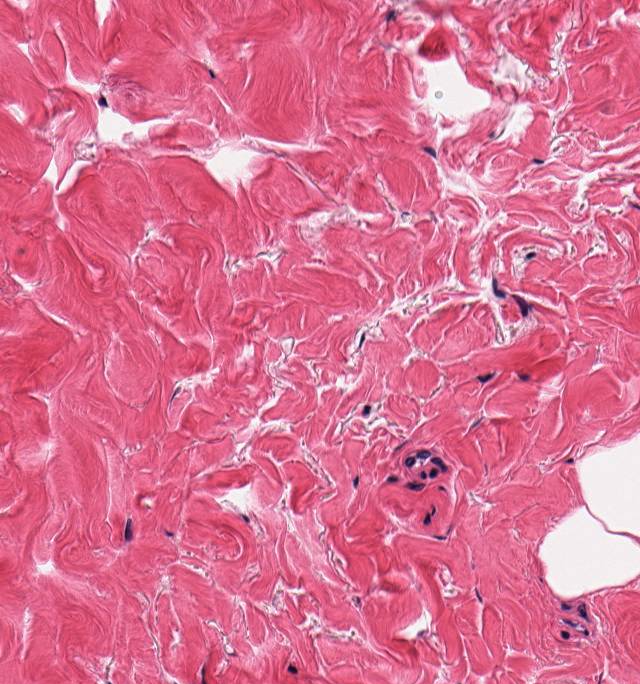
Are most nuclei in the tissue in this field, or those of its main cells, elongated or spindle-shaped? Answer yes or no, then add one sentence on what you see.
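Yes. Nuclei are sparse, and most are small, dark and elongated, lying singly between the bundles.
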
